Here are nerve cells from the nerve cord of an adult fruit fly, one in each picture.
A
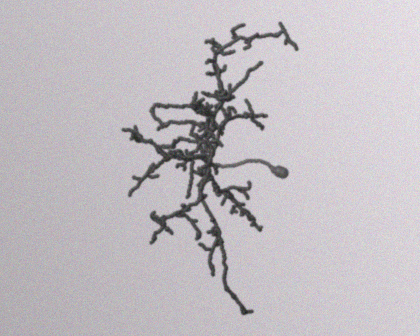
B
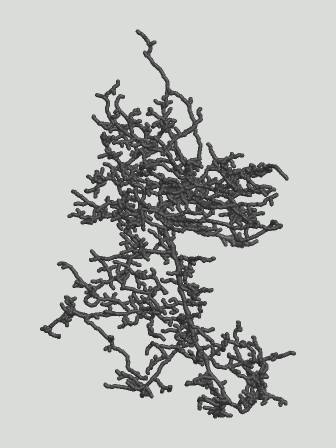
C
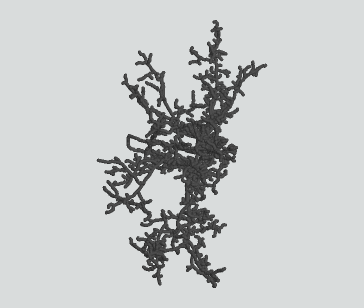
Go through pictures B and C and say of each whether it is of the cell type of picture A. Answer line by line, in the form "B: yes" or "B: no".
B: no
C: no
